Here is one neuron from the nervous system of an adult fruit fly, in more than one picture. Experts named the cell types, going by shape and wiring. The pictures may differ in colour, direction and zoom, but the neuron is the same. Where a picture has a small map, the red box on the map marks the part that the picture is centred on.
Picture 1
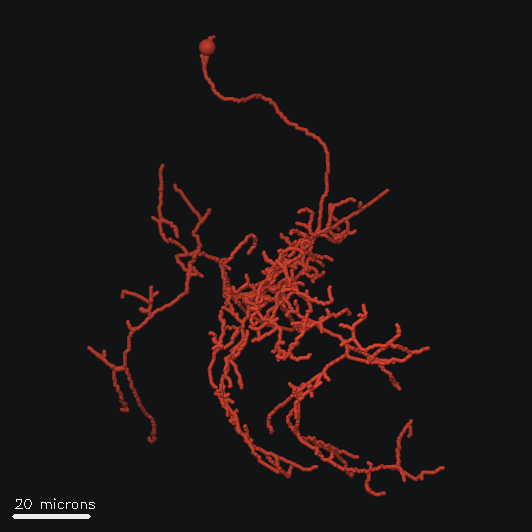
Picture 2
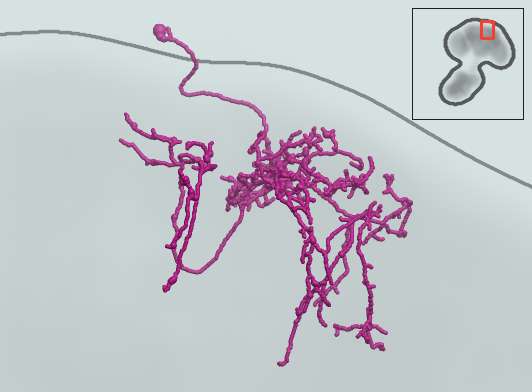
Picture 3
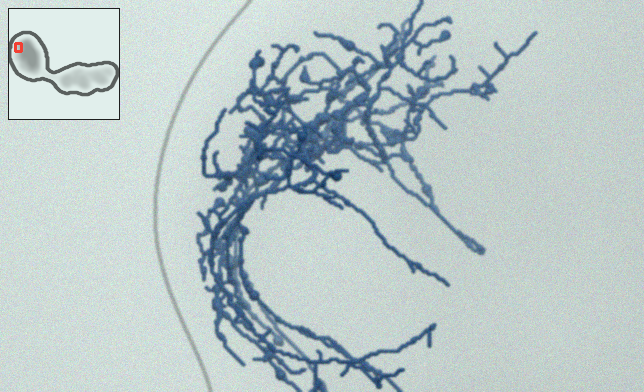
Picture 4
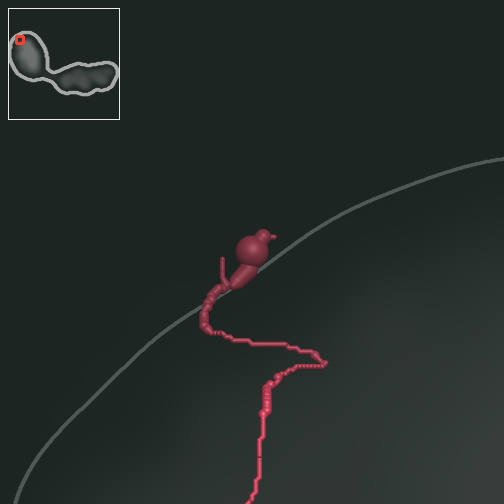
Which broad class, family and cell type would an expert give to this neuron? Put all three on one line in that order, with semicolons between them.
central-brain intrinsic neuron; hemilineage SMPad3; SMP138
